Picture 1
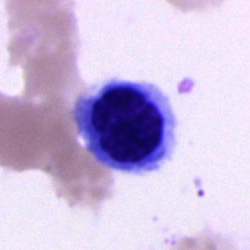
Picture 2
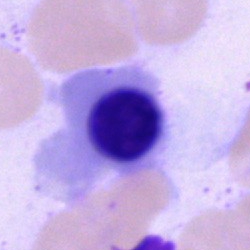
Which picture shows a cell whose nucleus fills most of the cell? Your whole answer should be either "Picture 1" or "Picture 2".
Picture 1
